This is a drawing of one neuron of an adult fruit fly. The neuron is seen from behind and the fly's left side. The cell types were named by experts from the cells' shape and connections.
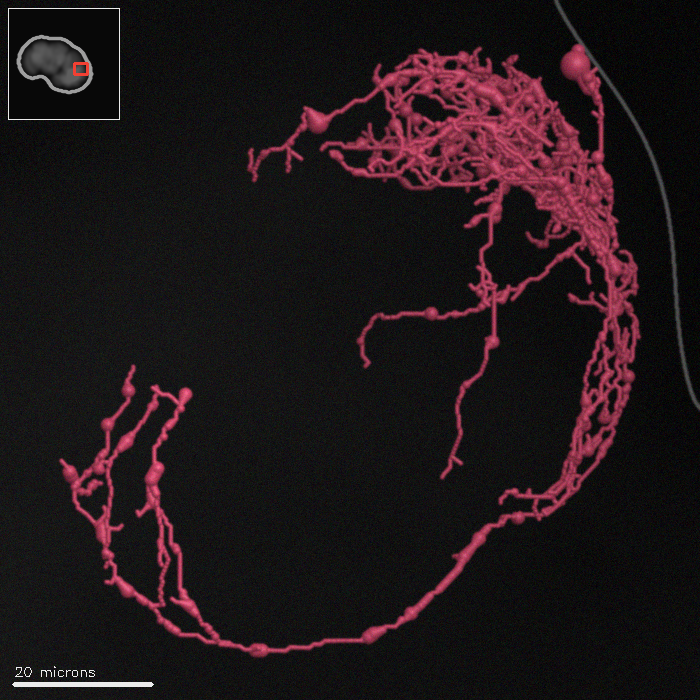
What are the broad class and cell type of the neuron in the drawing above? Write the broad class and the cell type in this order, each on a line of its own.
nerve-cord intrinsic neuron
INXXX352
